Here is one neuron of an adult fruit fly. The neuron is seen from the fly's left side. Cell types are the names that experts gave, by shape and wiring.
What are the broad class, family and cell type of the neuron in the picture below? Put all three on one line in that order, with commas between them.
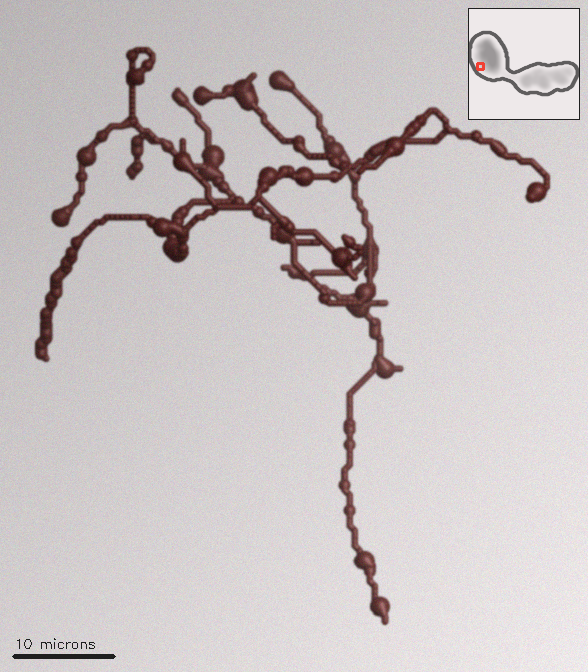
sensory neuron entering the brain, ENS, ENS1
